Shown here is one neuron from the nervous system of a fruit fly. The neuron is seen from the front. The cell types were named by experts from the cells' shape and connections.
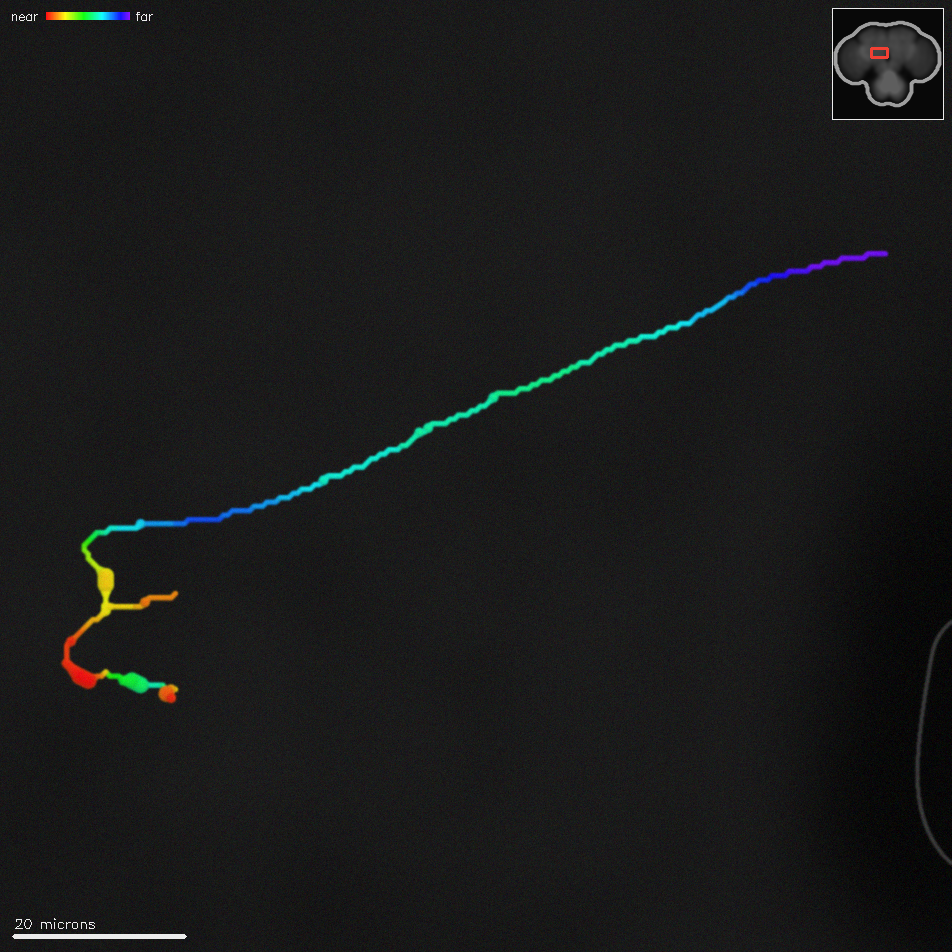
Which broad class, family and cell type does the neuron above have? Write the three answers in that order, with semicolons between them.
sensory neuron entering the brain; class olfactory; ORN_VL2p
